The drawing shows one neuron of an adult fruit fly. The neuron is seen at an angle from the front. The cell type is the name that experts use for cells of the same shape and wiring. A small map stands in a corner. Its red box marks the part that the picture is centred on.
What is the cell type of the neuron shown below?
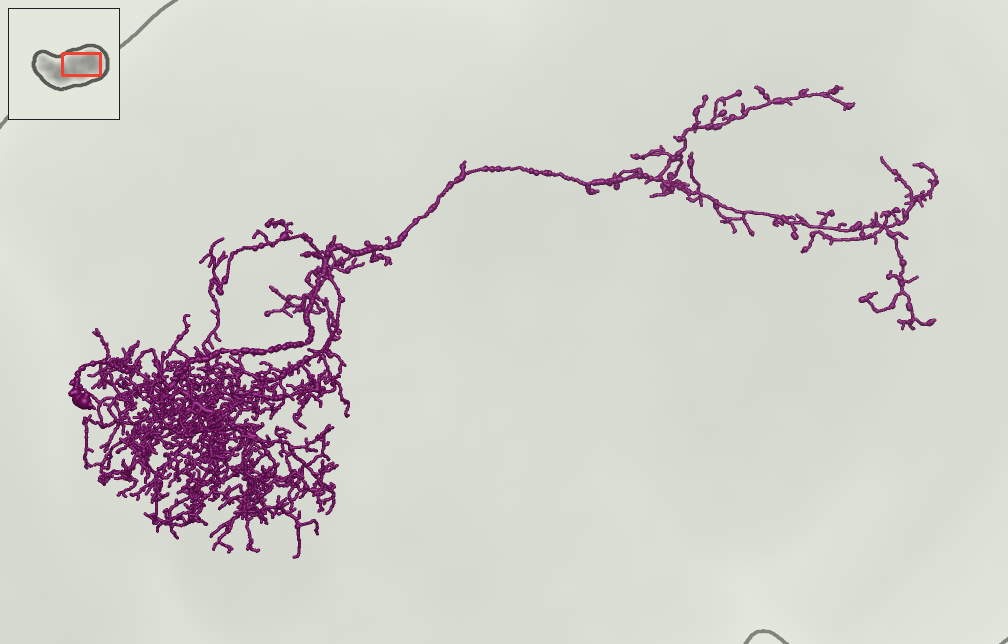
AVLP434_b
